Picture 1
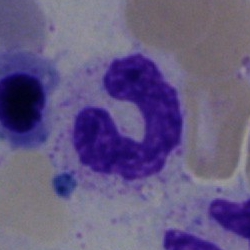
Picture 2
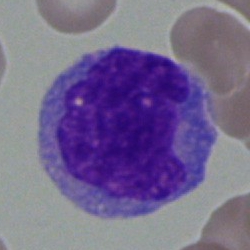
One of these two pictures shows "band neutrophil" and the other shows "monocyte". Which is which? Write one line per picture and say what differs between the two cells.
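Picture 1 is a band neutrophil. Fine small pink-violet granules are scattered through the cytoplasm.
Picture 2 is a monocyte. The cytoplasm shows no distinct granules.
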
